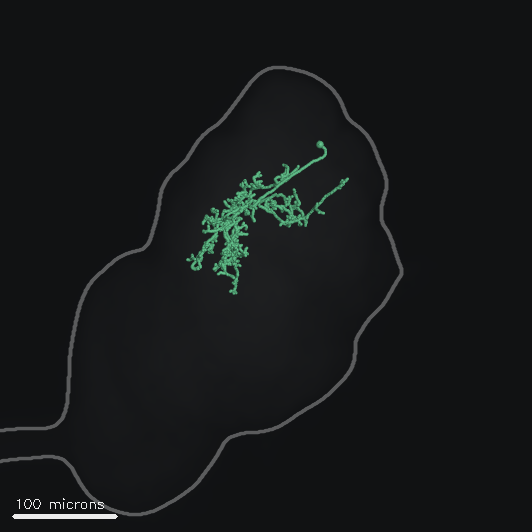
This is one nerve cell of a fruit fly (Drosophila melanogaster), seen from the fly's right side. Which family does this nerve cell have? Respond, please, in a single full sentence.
By family, this nerve cell is grouped as hemilineage SMPad2.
